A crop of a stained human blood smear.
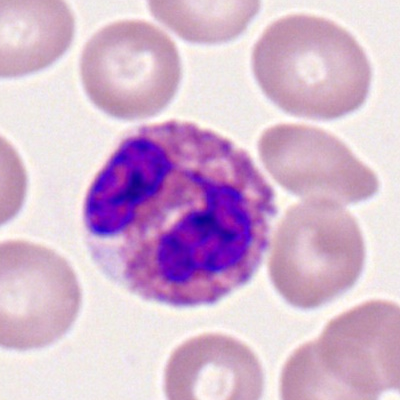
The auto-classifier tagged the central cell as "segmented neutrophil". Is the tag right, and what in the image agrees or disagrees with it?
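Start with the granules: the cytoplasm is packed with coarse pinkish-orange granules, and that goes with eosinophil.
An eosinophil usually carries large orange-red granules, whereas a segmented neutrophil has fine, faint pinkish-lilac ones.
Then the nucleus: it has two lobes, one against the left edge of the cell and the other in the lower right part, and that too belongs with eosinophil.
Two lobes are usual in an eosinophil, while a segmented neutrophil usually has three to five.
The chromatin is dark purple and coarsely clumped, another point on the eosinophil side.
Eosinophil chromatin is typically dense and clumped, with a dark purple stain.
The outline is roughly round, and at the lower left lies a small pale patch of cytoplasm with few granules. So segmented neutrophil does not fit: this cell is an eosinophil.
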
